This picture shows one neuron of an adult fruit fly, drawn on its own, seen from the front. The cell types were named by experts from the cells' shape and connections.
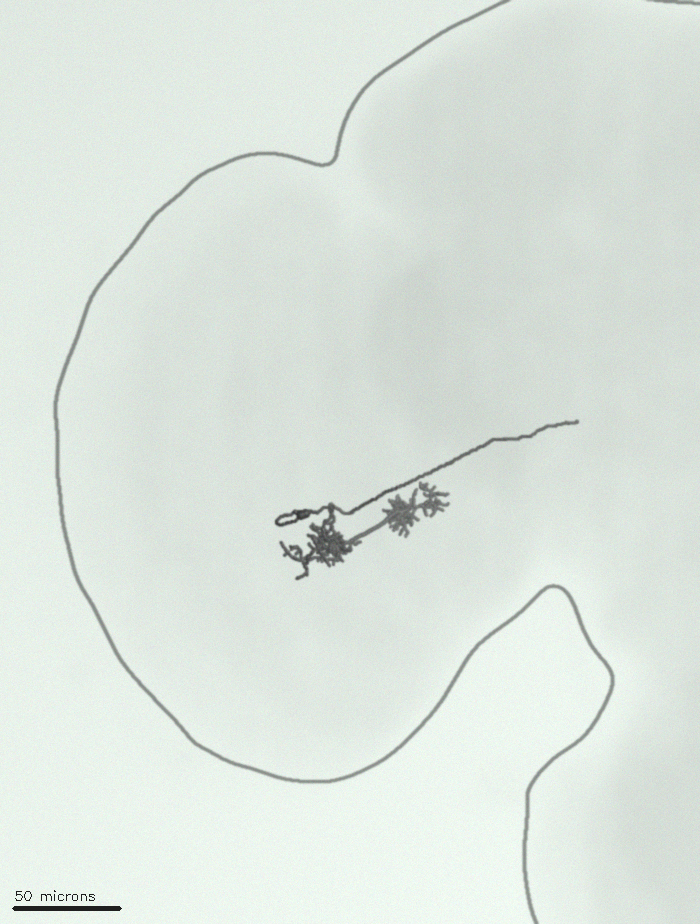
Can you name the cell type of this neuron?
TmY14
